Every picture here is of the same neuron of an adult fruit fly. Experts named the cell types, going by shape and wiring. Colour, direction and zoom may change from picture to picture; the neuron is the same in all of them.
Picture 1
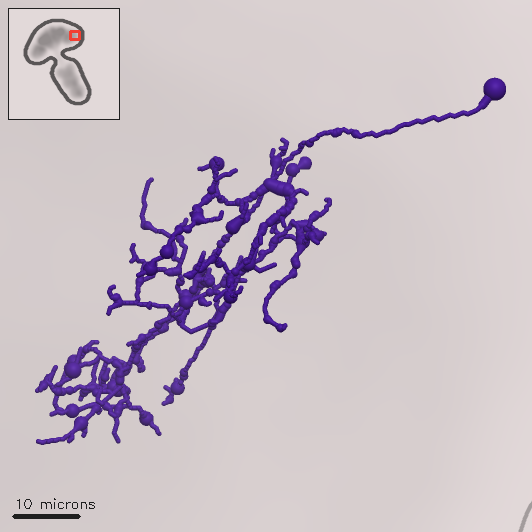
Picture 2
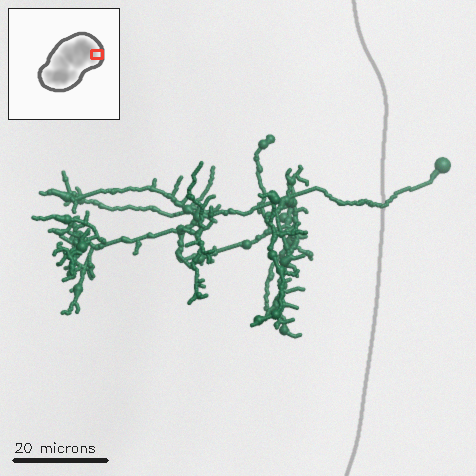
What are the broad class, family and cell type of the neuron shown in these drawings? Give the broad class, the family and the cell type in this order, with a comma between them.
optic-lobe intrinsic neuron, Mi, Mi14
